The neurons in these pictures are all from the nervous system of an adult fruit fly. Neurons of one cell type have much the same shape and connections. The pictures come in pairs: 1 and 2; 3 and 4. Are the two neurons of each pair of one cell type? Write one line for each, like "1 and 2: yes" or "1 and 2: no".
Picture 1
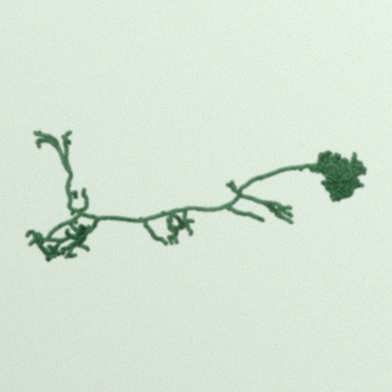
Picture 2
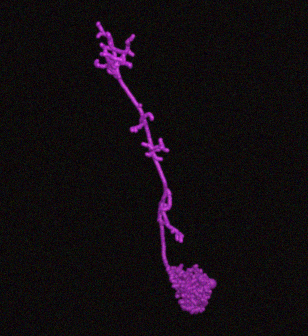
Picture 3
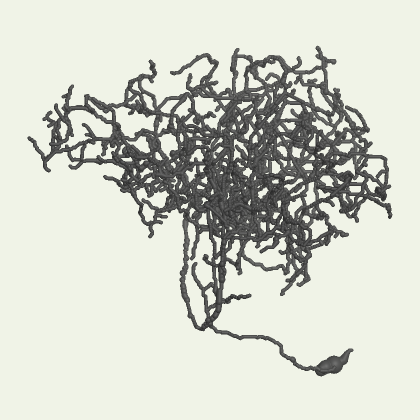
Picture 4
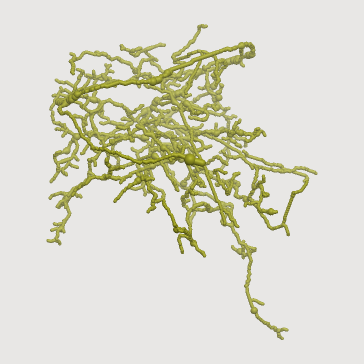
1 and 2: yes
3 and 4: yes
